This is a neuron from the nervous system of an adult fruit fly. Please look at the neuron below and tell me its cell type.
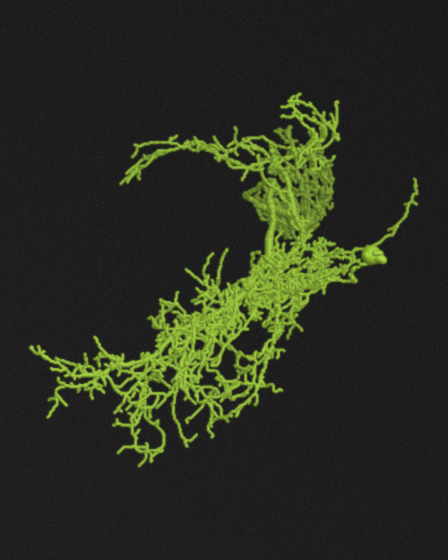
AOTU042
